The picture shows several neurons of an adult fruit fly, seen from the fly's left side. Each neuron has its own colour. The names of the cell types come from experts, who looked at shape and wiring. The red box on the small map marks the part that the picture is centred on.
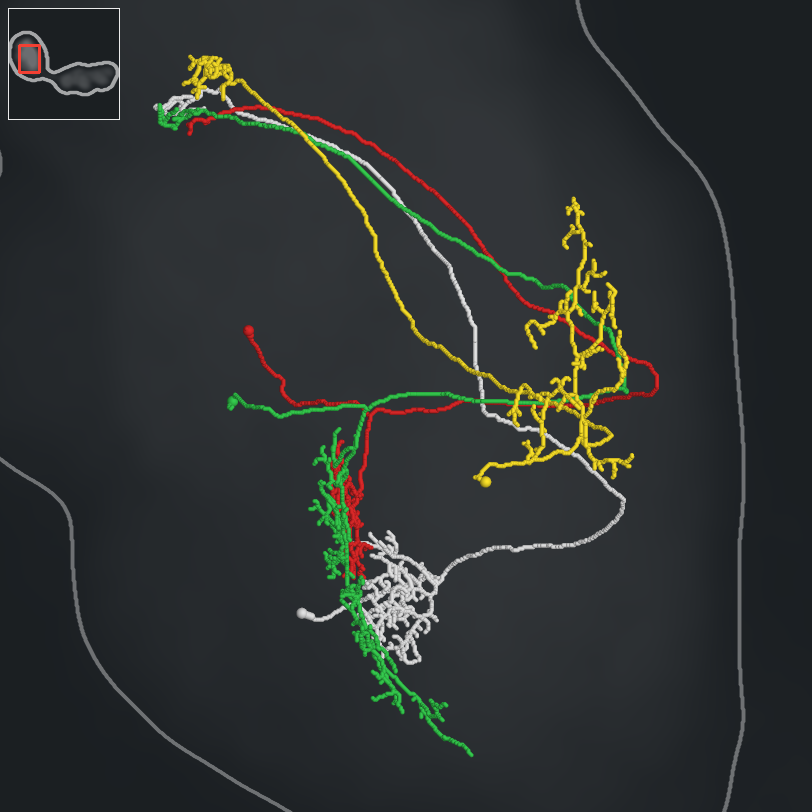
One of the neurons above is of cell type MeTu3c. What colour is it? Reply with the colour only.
white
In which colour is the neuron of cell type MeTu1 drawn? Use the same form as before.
red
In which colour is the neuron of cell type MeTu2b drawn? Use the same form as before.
yellow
